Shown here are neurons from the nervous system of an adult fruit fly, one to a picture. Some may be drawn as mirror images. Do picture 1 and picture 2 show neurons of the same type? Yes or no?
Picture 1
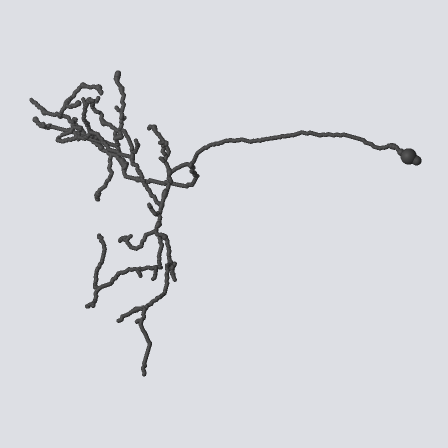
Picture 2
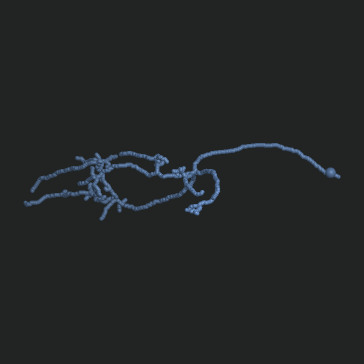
yes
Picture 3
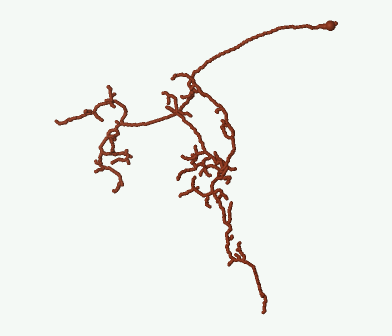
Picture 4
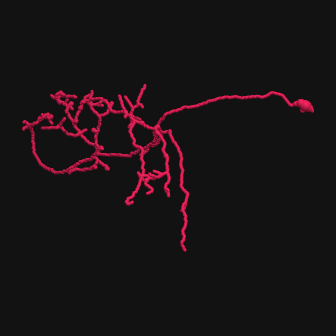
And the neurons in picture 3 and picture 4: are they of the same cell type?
no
